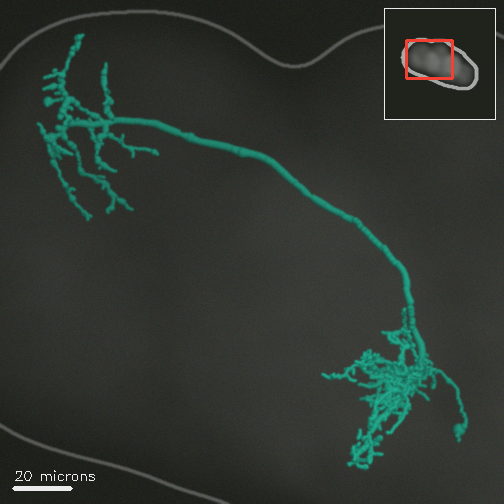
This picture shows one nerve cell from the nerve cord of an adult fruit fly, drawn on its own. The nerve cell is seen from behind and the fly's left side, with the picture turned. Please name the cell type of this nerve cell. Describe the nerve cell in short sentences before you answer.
From top to bottom in the picture it spans about 150 microns. The picture shows dozens of branch ends. It is a nerve-cord intrinsic neuron. The cell type is IN01A038.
